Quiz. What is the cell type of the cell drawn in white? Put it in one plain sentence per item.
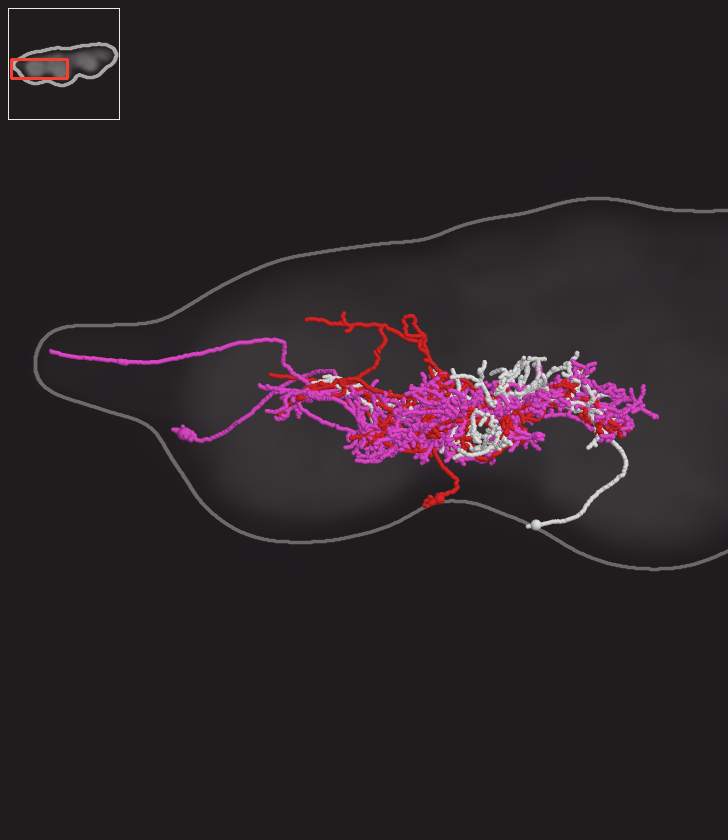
The cell type is IN00A051.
